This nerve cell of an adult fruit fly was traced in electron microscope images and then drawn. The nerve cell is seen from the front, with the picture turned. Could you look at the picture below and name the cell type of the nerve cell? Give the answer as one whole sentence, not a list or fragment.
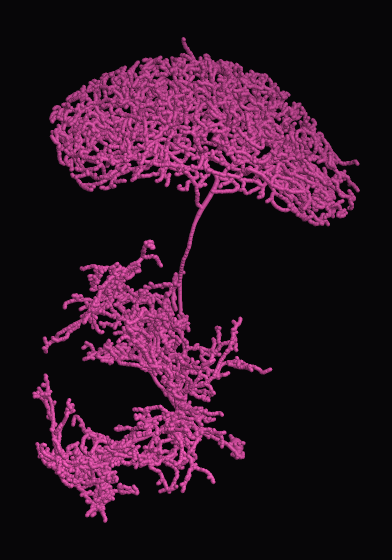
Among cell types, the one for this nerve cell is MeVC11.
